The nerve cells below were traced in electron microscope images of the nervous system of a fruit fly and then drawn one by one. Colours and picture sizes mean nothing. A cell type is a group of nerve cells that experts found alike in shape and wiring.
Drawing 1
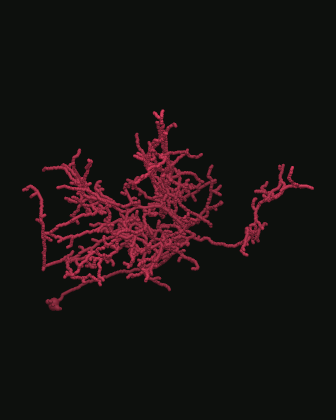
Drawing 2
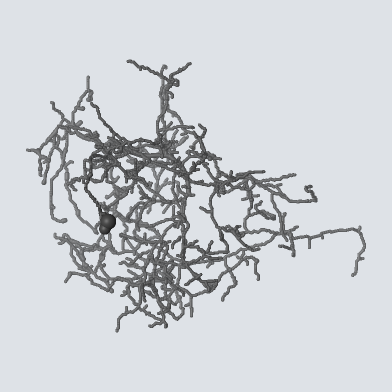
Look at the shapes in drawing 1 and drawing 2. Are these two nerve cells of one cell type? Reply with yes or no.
no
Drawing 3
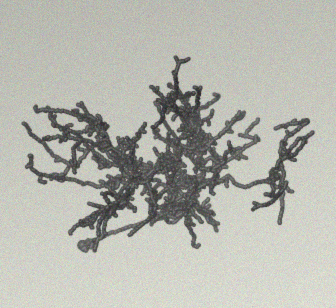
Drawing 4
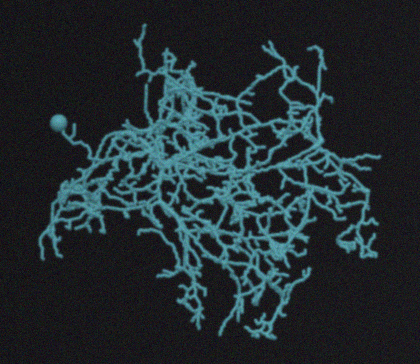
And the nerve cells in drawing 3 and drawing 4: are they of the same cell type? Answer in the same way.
no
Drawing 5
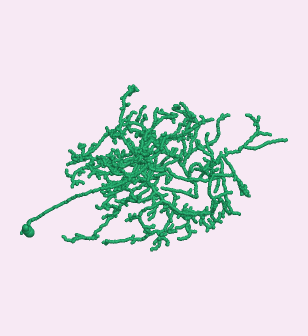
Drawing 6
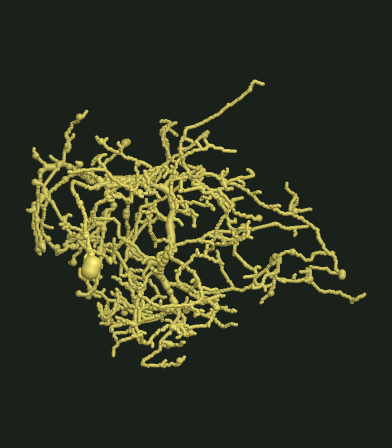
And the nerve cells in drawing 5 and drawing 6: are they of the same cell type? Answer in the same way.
yes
